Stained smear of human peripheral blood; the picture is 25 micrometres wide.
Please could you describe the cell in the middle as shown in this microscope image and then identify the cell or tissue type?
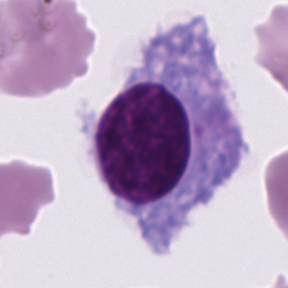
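The outline is irregular and angular, not round. Its cytoplasm has a mottled, lacy texture with many small pale spots, and no distinct purple or red granules. The cytoplasmic edge is frayed into fine wispy projections. This is a hairy cell.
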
